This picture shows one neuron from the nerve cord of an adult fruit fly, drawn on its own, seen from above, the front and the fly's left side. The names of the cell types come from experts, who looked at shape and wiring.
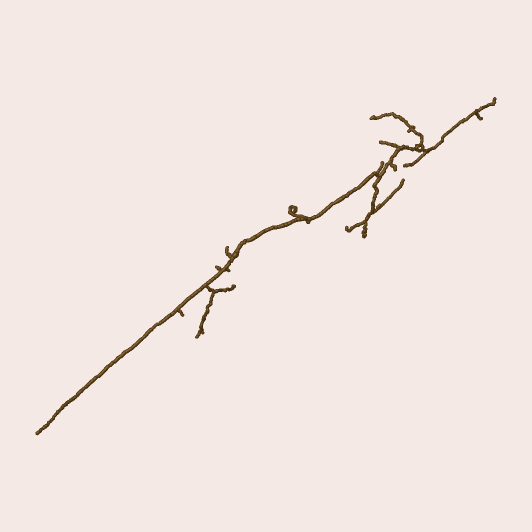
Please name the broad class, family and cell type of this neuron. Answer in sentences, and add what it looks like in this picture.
It is a descending neuron. The family is hemilineage LB12. It is of cell type DNge175. No cell body is drawn. In this view it is wider than it is tall.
